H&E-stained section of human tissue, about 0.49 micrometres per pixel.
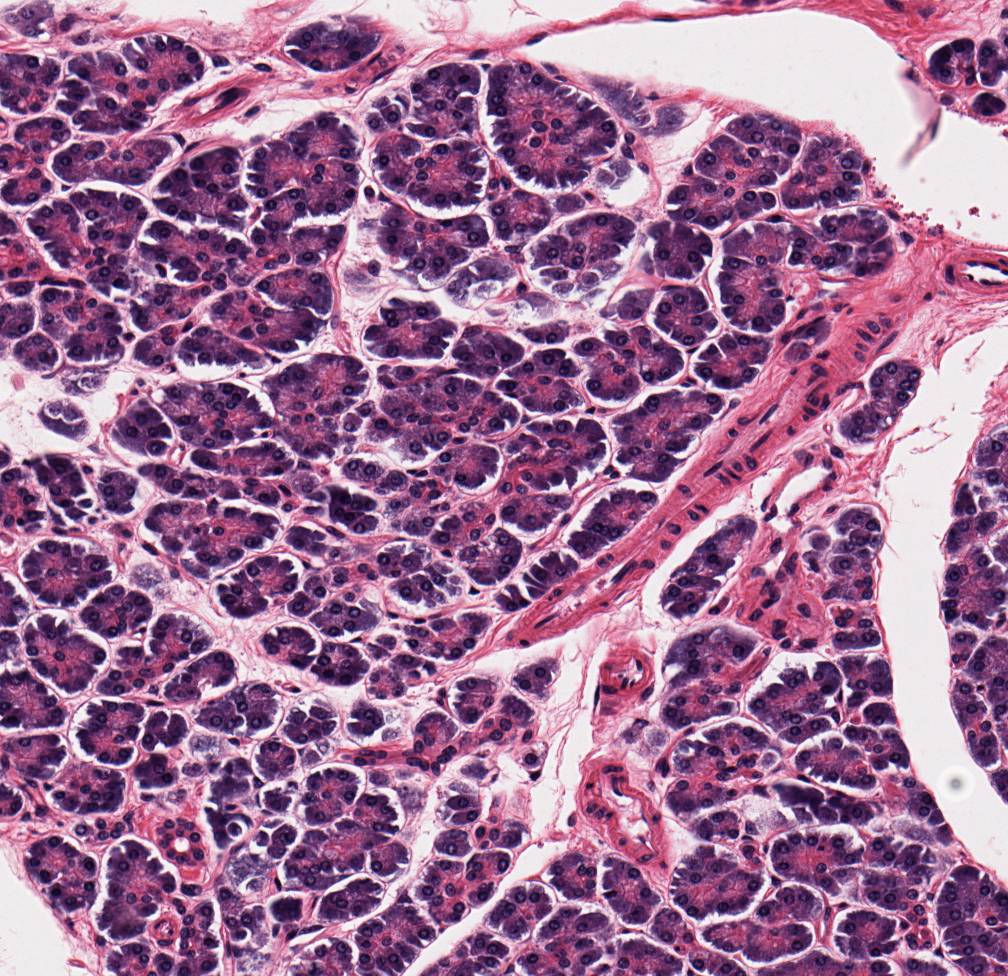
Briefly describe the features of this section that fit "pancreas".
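The field is occupied by closely packed rounded acini, grouped into lobules by thin pink fibrous septa. Each acinus consists of a ring of pyramidal cells around a tiny central lumen. The acinar cells have small, round, dark nuclei placed toward the cell base, and deeply purple cytoplasm that stains pinker toward the lumen.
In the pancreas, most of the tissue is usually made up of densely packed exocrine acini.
The closely packed acini filling this field agree with that picture of the pancreas.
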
